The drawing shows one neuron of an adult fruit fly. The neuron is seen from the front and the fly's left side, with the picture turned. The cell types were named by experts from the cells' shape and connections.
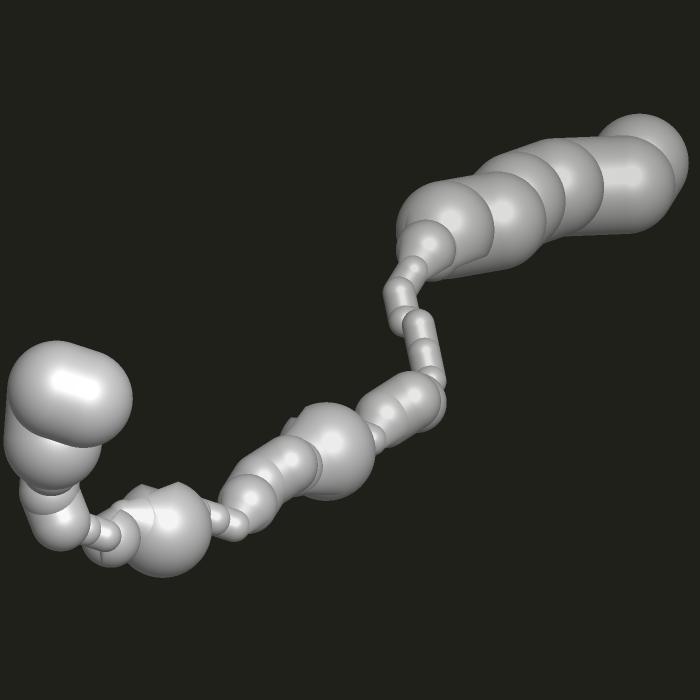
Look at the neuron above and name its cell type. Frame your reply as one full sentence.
This neuron is given the cell type R7y.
